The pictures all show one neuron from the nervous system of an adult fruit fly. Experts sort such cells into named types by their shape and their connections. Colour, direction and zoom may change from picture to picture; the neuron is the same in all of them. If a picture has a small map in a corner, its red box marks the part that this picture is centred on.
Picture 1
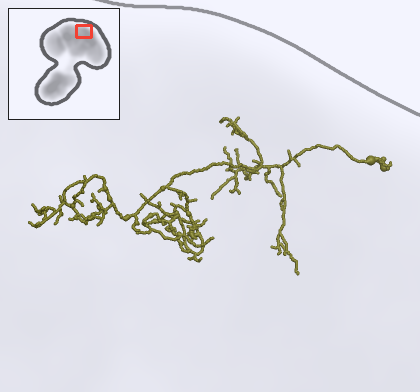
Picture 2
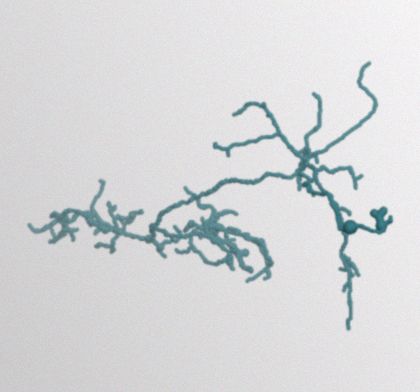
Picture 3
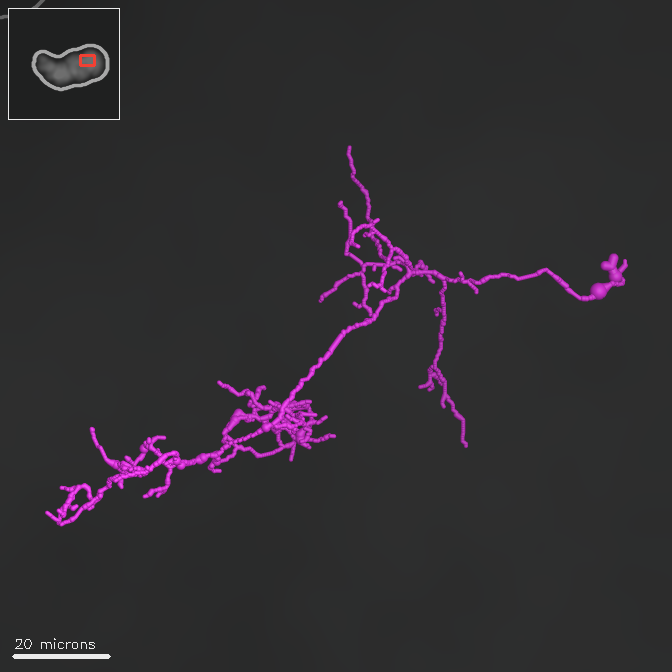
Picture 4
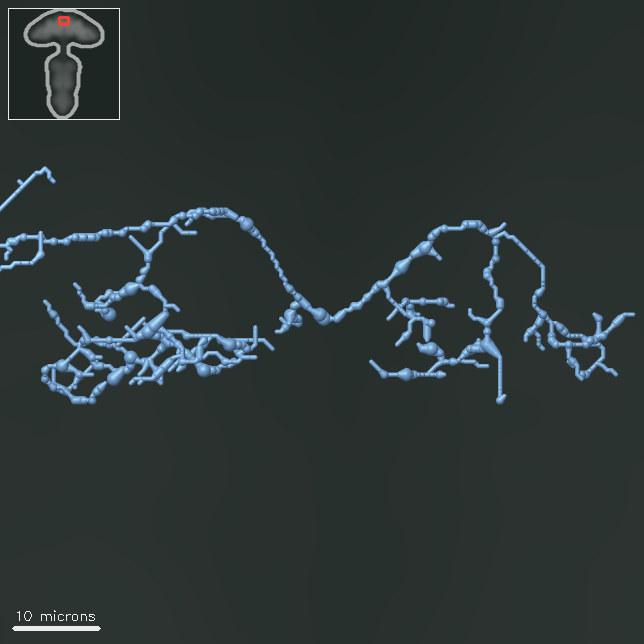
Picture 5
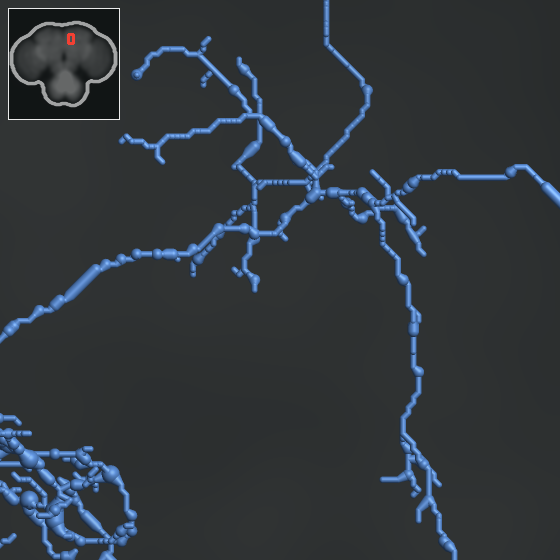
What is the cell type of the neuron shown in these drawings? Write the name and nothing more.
PAM06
